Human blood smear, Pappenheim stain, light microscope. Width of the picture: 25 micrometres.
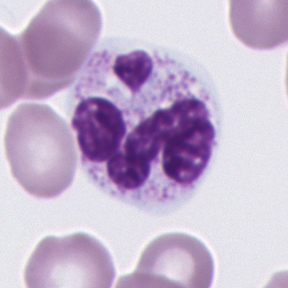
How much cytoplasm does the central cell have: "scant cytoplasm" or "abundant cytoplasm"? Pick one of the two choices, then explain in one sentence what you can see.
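Abundant cytoplasm. The cytoplasm is plentiful and very pale.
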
